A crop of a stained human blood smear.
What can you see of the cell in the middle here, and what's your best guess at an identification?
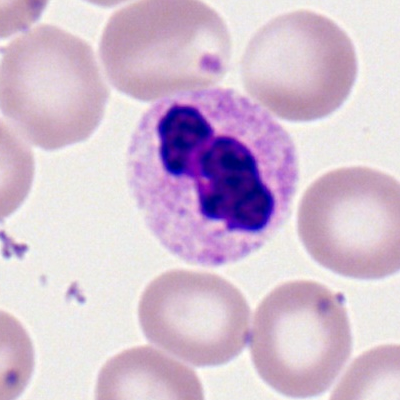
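Look first at the nucleus: two lobes joined by a narrower middle part. They lie along a diagonal from upper left to lower right. The chromatin is dark purple and coarsely clumped. Fine lilac-pink granules are scattered through the cytoplasm. This is a segmented neutrophil.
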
